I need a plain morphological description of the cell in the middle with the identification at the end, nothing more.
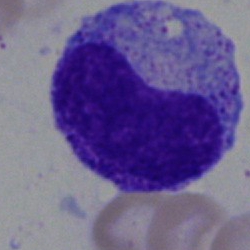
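Start with the nucleus: it is kidney-shaped, with its indentation facing the upper right. Notice that it fills the lower-left part of the cell. Now look through the cytoplasm and you'll find small purple granules scattered about. Near the top of it there is also a single small clear vacuole. This cell is a metamyelocyte.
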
